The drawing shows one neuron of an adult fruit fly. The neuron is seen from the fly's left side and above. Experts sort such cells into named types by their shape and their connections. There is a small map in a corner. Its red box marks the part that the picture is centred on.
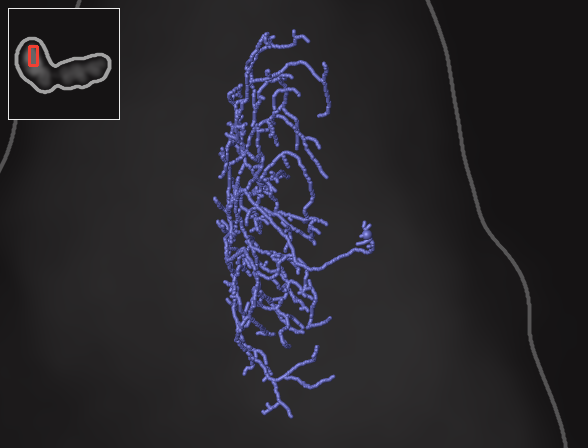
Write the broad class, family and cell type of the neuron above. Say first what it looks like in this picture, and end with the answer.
Its cell body lies in the middle of the picture. The picture shows dozens of branch ends. This is an optic-lobe intrinsic neuron. Its family is Li. It is of cell type Li19.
